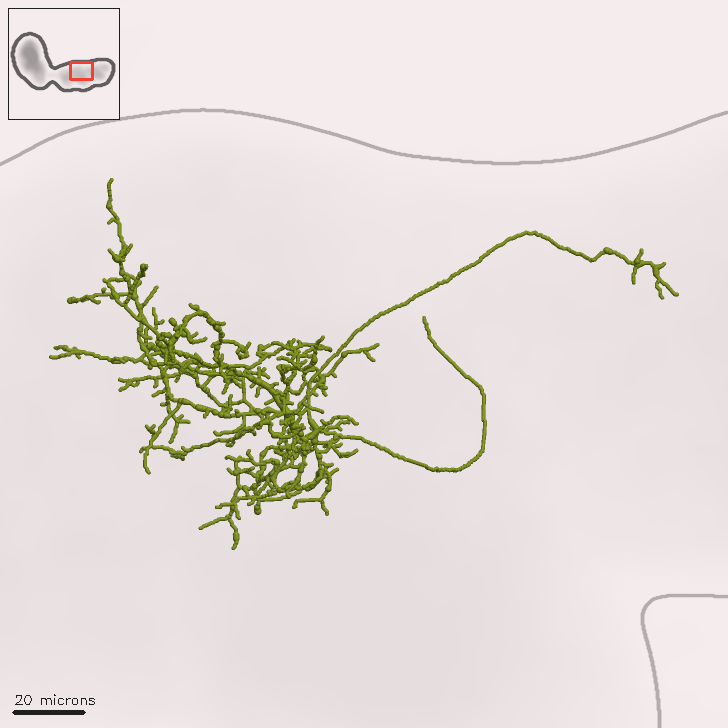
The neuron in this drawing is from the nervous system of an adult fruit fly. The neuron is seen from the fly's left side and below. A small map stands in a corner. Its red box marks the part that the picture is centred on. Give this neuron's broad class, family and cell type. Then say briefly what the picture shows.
This is a nerve-cord intrinsic neuron. The family is hemilineage 11A. The cell type is IN11A028. No cell body is drawn. By the scale bar it is about 180 microns wide in this view.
